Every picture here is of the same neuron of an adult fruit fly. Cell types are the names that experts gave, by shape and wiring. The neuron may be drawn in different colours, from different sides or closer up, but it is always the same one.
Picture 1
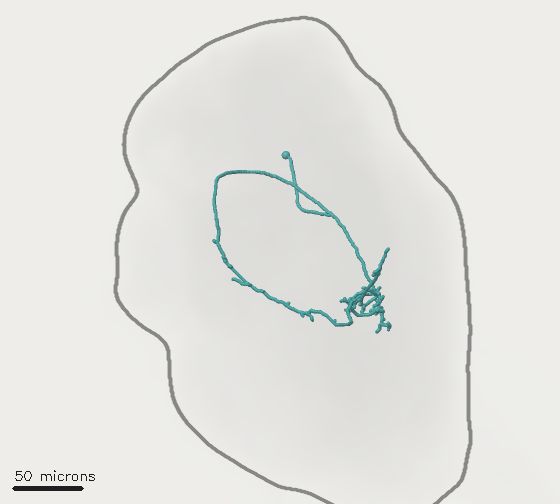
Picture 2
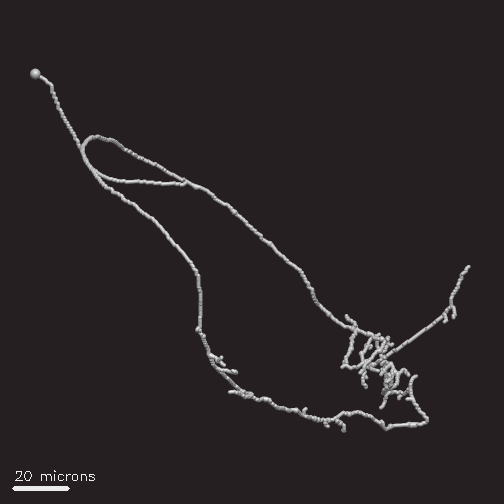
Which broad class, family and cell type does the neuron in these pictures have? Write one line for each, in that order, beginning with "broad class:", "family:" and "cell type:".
broad class: central-brain intrinsic neuron
family: hemilineage SLPa&l1_lateral
cell type: WED040_c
